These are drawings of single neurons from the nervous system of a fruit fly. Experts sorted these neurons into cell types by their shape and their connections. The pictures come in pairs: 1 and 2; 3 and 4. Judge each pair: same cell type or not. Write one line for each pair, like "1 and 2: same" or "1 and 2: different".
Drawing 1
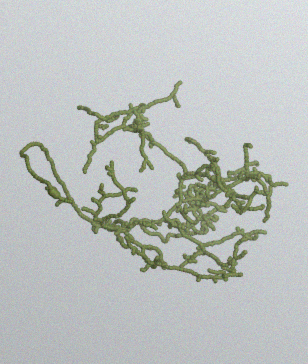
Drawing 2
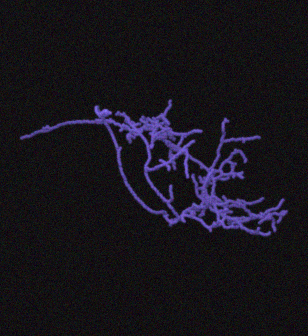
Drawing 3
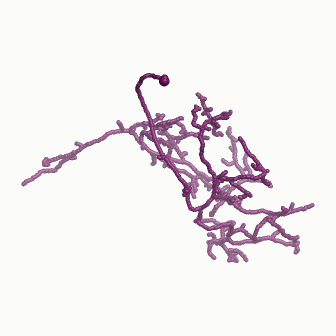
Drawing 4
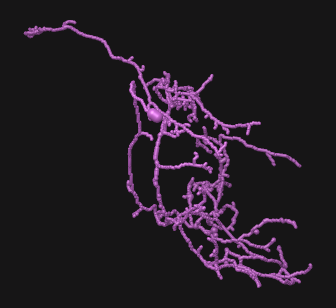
1 and 2: different
3 and 4: same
